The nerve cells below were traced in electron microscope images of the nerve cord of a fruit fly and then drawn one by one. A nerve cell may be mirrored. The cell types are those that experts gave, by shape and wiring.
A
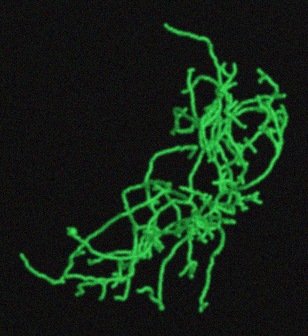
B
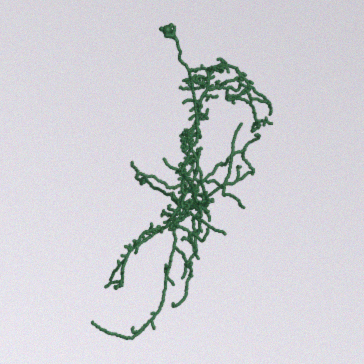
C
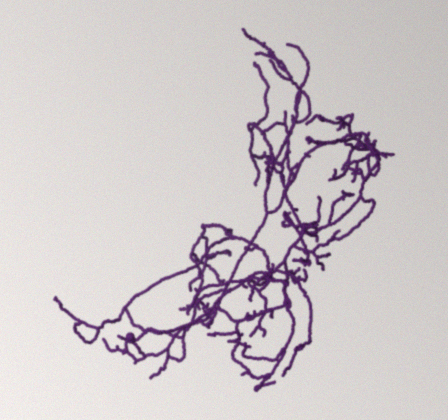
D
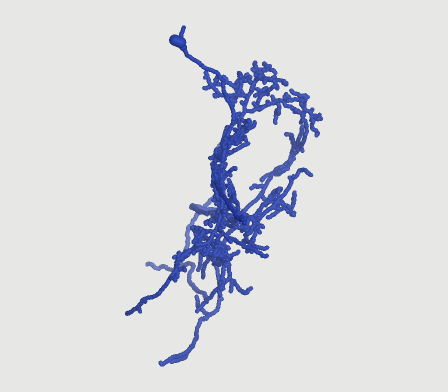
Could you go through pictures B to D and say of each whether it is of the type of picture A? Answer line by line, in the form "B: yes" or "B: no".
B: no
C: yes
D: no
